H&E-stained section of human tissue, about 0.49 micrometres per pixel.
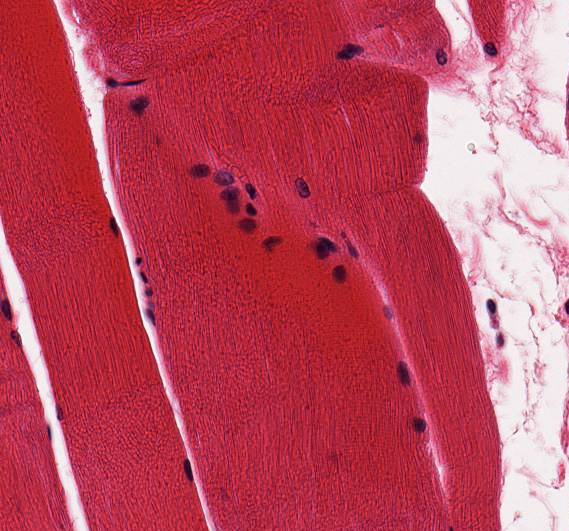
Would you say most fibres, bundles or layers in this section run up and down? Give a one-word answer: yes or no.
Yes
